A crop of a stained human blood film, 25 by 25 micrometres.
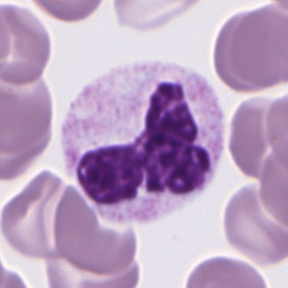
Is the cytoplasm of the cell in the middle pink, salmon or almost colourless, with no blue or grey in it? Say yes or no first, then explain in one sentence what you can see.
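Yes. The cytoplasm is pale pink.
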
